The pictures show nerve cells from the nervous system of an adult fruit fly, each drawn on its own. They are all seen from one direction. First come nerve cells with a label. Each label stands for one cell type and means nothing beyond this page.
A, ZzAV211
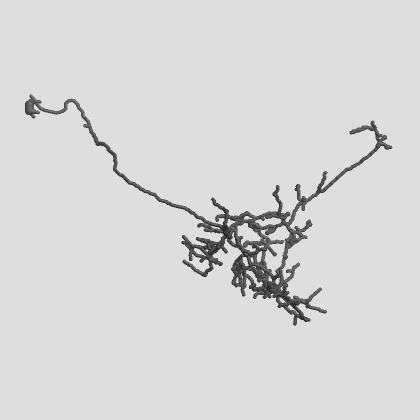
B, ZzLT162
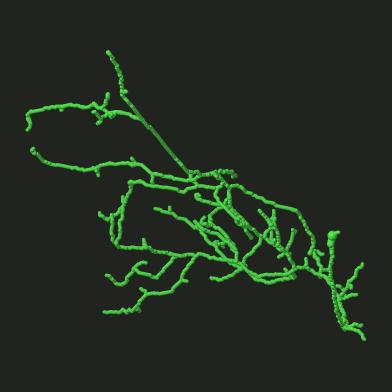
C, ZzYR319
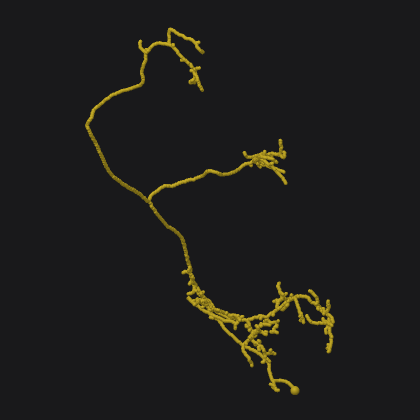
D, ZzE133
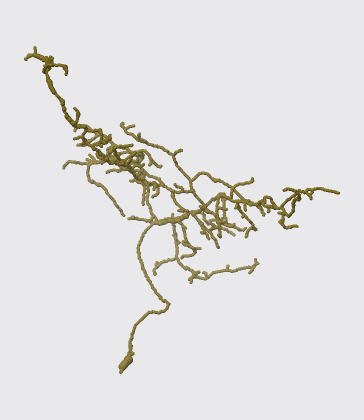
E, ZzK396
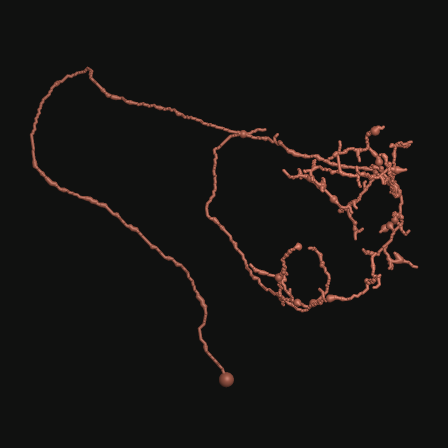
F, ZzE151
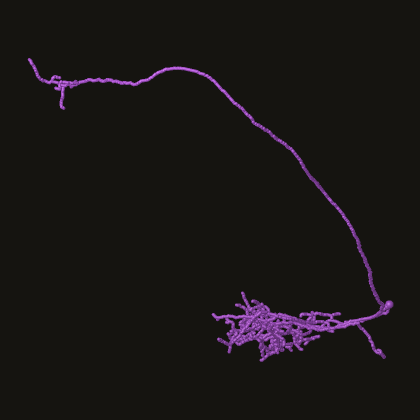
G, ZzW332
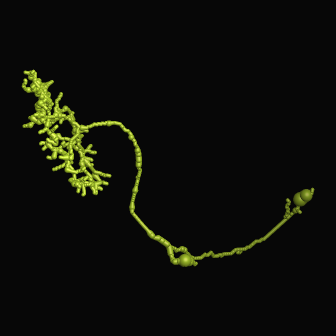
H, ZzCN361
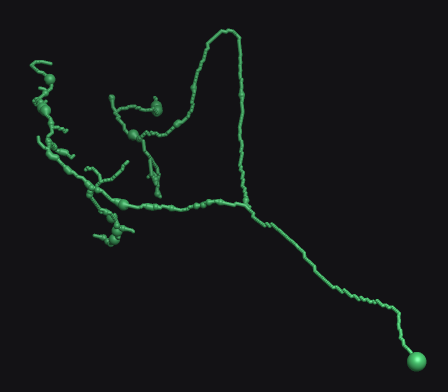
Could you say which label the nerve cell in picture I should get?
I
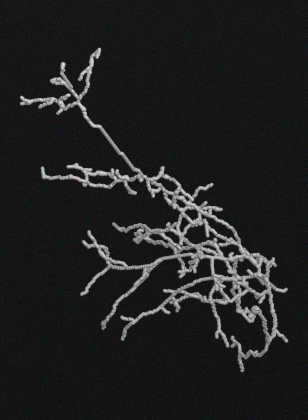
ZzLT162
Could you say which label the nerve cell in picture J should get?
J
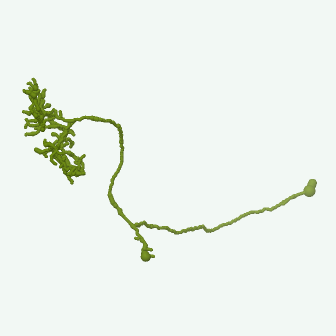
ZzW332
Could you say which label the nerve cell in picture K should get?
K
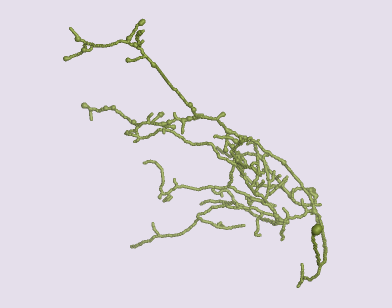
ZzLT162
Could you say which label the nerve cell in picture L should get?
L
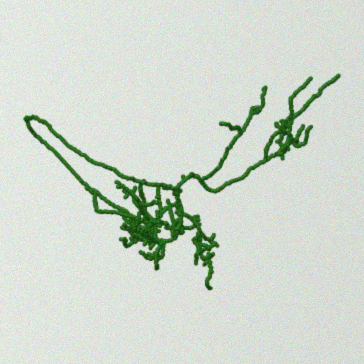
ZzAV211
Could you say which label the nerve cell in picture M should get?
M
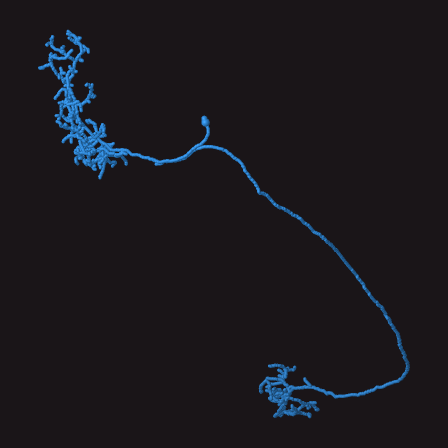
ZzE151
